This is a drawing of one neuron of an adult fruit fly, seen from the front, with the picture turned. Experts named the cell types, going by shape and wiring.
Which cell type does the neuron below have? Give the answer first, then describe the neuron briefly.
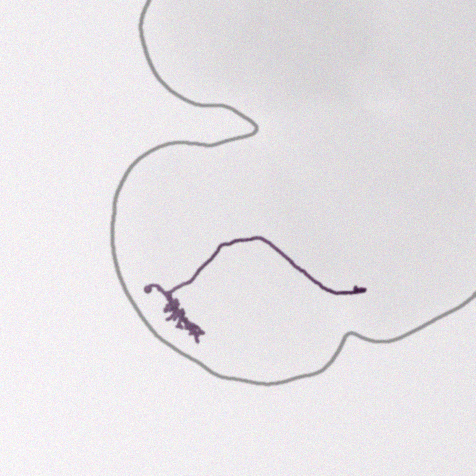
Its cell type is MeTu3c. Its broad class is visual projection neuron. In this view it is wider than it is tall.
